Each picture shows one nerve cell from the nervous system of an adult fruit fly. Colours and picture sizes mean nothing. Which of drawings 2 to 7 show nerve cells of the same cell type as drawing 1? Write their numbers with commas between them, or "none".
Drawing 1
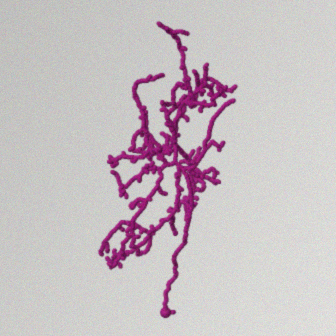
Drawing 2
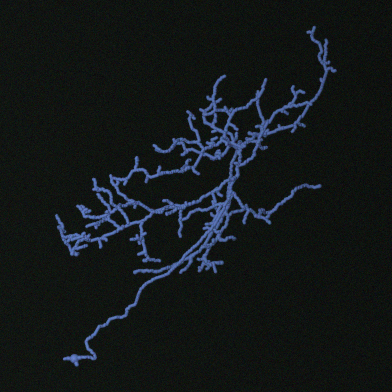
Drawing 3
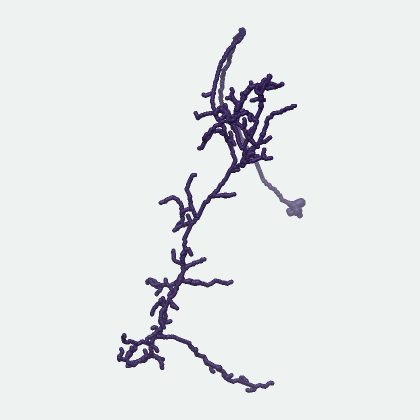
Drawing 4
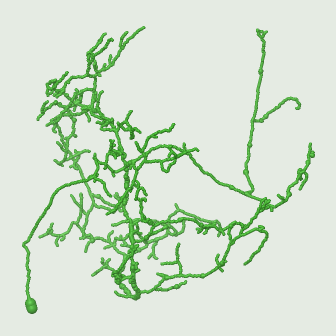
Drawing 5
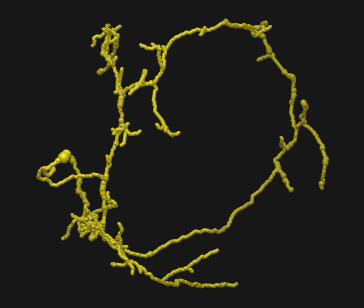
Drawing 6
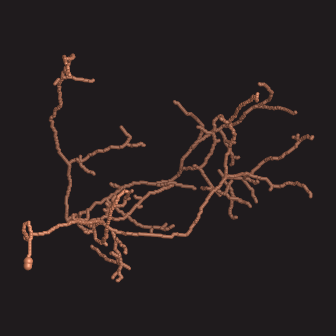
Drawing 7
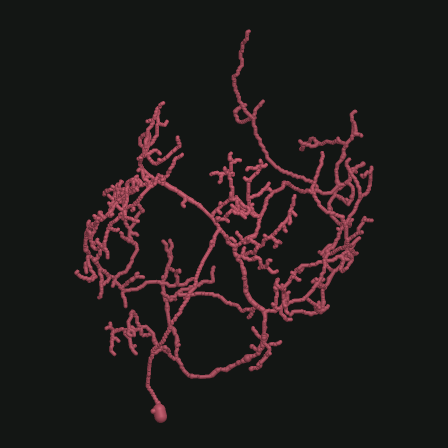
2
